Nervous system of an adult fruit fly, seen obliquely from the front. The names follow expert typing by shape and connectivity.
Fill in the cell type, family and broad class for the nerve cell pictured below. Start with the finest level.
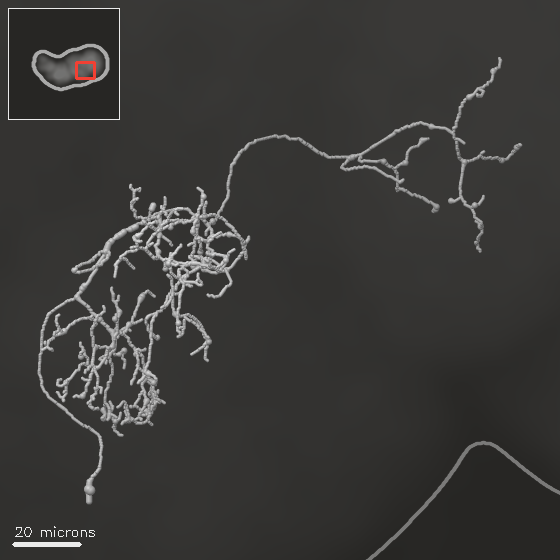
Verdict: v2LN34F; hemilineage ALv2; central-brain intrinsic neuron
